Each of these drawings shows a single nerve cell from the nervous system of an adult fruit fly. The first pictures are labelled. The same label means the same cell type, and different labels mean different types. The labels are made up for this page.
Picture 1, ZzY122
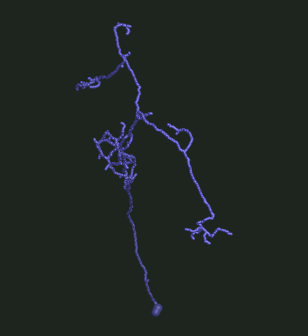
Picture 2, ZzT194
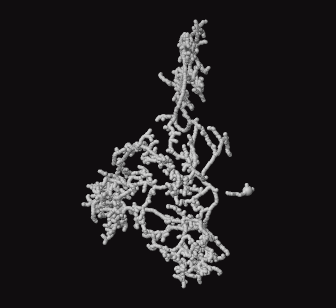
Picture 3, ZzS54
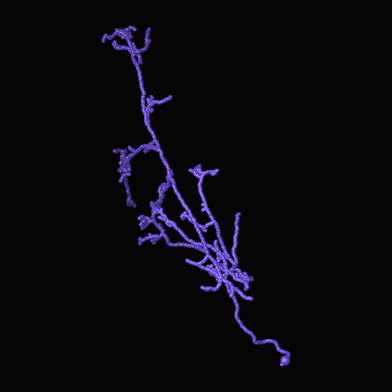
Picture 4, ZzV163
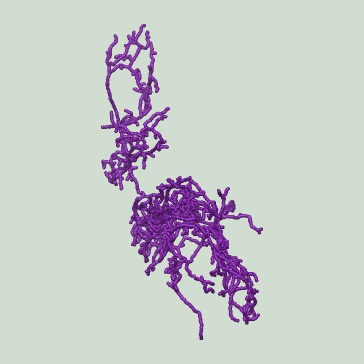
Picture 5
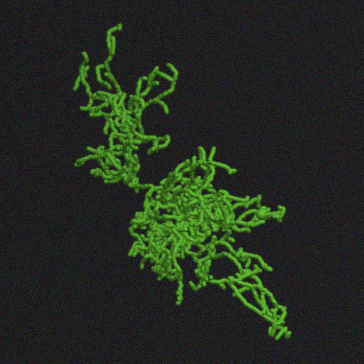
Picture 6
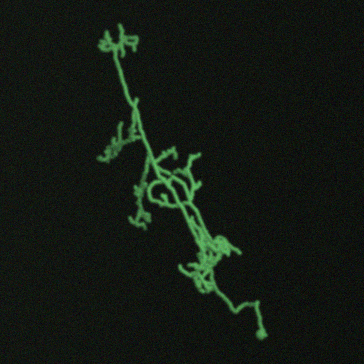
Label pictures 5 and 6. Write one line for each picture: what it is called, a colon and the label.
5: ZzV163
6: ZzS54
